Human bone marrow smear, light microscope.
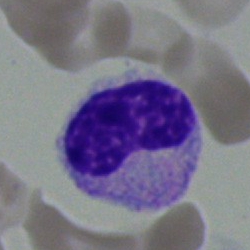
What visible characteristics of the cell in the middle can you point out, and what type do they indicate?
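Outline round, smooth. Nucleus bean-shaped, with a shallow indentation along its lower edge, set toward the upper left of the cell. Chromatin dark purple, patchy and clumped, with small paler spots. Cell: metamyelocyte.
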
